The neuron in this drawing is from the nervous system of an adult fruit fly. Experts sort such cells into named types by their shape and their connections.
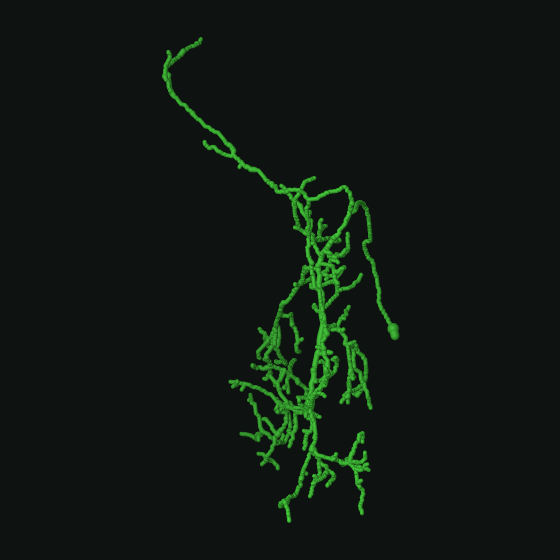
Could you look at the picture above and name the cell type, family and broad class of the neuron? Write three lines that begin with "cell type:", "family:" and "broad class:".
cell type: SMP395
family: hemilineage DM4_dorsal
broad class: central-brain intrinsic neuron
